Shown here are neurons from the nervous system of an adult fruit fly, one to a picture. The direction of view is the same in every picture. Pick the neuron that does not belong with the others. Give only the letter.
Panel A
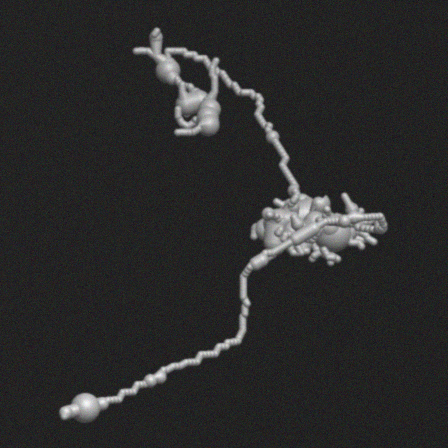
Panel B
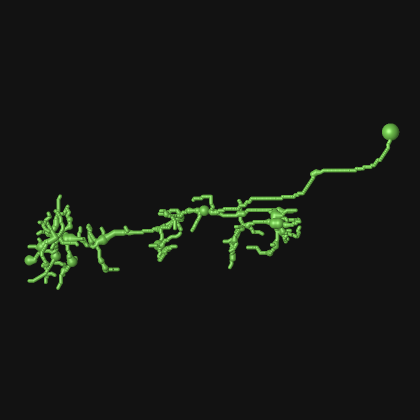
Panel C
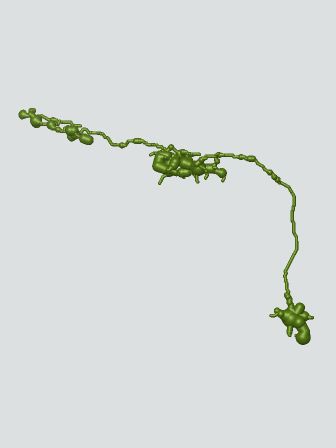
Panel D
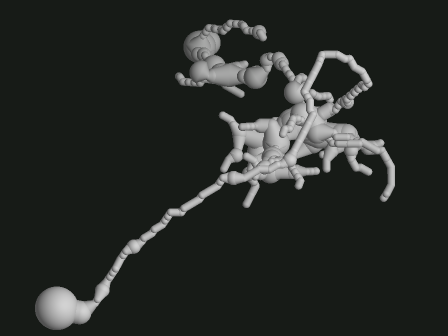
B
